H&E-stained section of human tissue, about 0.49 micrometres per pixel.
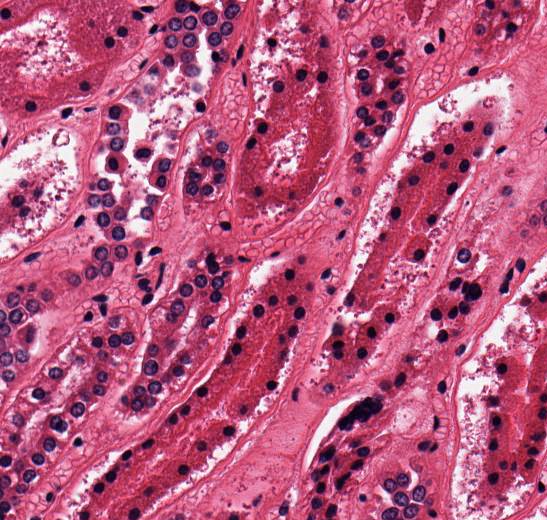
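renal cortex, haematoxylin and eosin stain. First, the tubule lining cells: abundant granular pink cytoplasm. Second, their nuclei: small, round and darkly stained. Third, the tissue between tubules: only thin strips of pink connective tissue with flattened nuclei. Finally, the lumina: pale granular debris and detached cells.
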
